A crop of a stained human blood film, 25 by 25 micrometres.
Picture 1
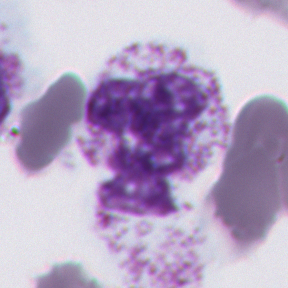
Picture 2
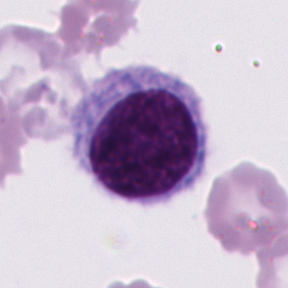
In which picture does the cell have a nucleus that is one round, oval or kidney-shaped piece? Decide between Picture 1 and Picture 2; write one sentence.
For the cell in Picture 2, the nucleus is one compact round, oval or kidney-shaped mass.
